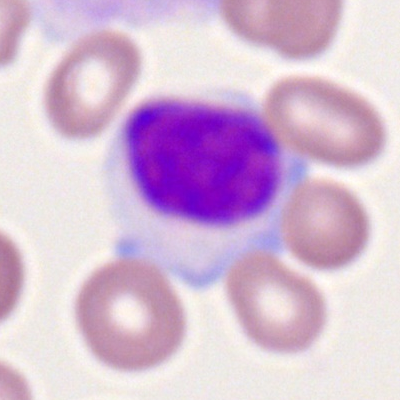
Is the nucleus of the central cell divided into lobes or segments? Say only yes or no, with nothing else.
No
